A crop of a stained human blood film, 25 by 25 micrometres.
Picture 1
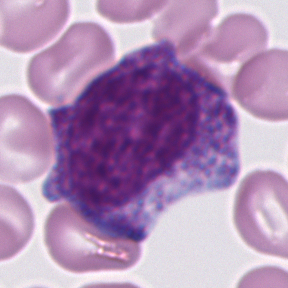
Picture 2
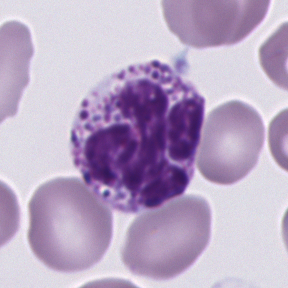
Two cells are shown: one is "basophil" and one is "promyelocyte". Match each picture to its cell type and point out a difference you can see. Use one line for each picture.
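Picture 1 shows a promyelocyte: The nucleus is a single unlobed mass that fills most of the cell.
Picture 2 shows a basophil: The nucleus is divided into several connected lobes.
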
